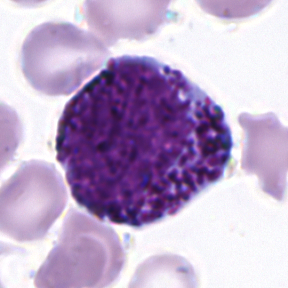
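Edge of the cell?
Roughly round and smooth.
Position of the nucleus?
A purple mass filling the left and central part, its outline largely hidden by granules lying over it.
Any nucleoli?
None can be seen.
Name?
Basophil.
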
